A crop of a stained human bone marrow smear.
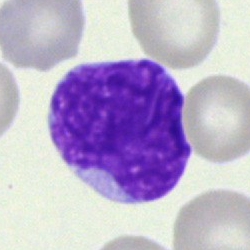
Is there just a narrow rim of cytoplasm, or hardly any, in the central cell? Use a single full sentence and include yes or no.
Yes, its nucleus fills most of the cell.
